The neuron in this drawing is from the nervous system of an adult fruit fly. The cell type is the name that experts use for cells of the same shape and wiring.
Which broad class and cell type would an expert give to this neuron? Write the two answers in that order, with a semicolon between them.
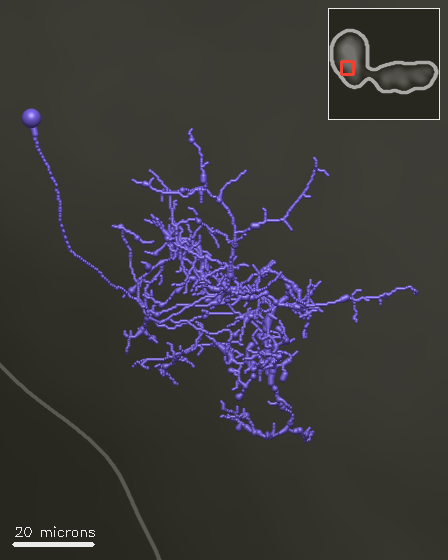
central-brain intrinsic neuron; GNG192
